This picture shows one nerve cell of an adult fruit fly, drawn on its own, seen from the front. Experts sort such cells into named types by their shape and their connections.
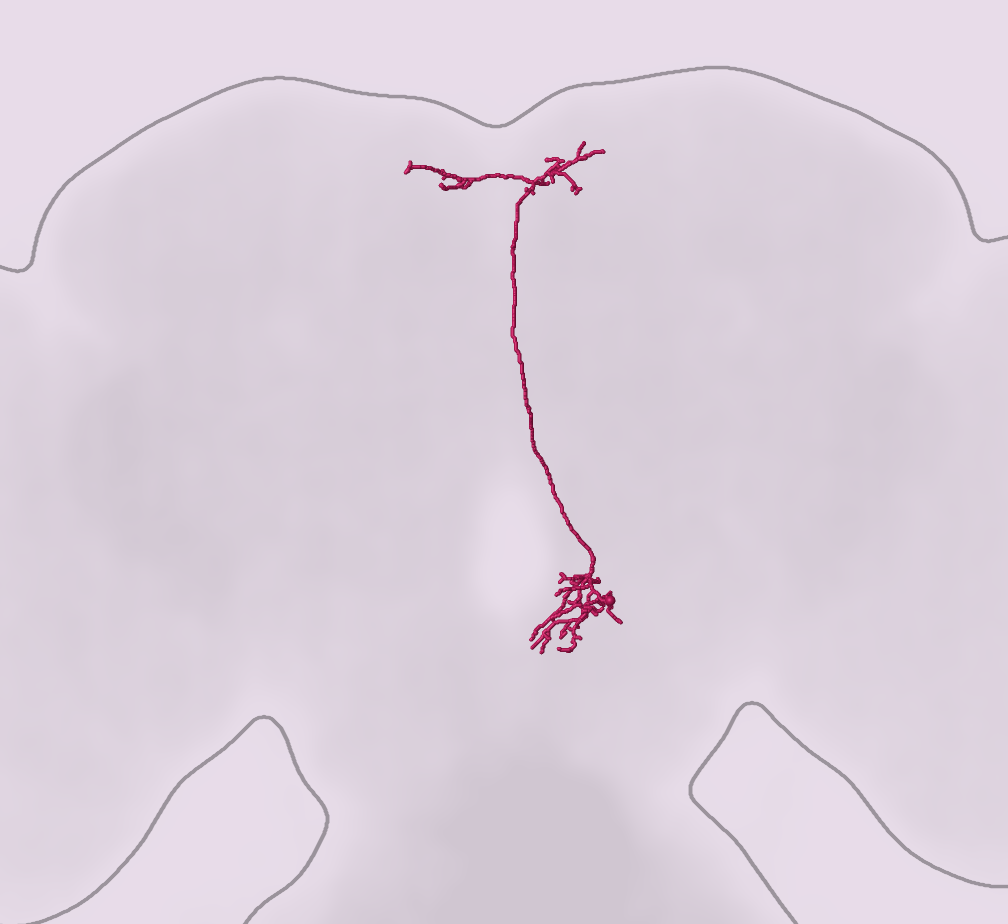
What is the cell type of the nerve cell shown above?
PRW007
